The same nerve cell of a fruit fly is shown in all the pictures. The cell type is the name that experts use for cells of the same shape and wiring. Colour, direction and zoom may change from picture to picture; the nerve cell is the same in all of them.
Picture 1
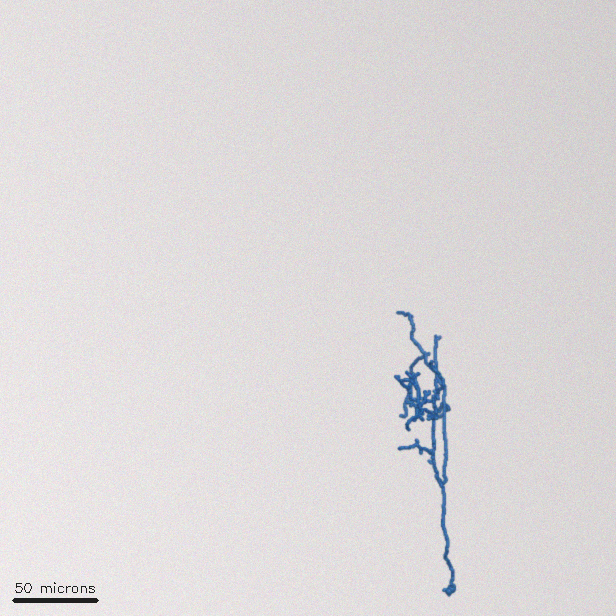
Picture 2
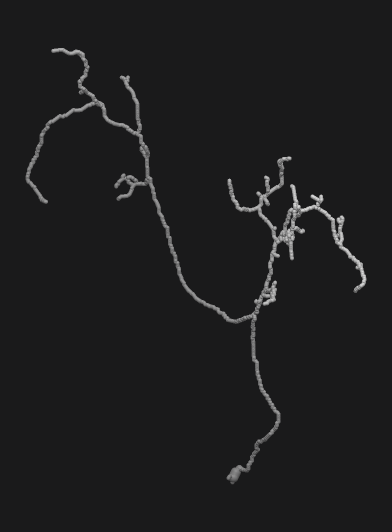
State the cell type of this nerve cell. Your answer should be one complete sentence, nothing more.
To the cell type PS343 belongs this nerve cell.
